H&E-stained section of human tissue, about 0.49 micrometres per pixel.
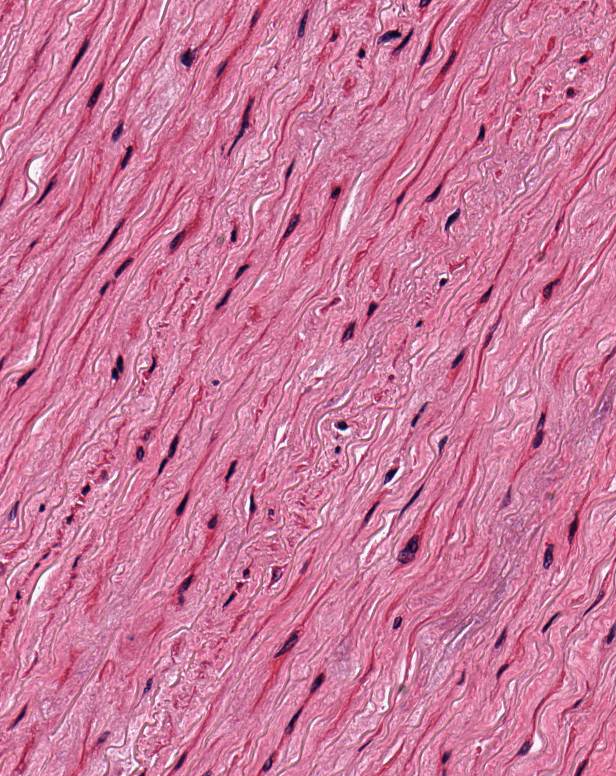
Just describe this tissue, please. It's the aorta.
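Parallel pink fibres fill the whole field, running diagonally from lower left to upper right. Their course is wavy rather than straight. Dark, elongated nuclei lie along the line of the fibres. Fat cells are absent throughout the field.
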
